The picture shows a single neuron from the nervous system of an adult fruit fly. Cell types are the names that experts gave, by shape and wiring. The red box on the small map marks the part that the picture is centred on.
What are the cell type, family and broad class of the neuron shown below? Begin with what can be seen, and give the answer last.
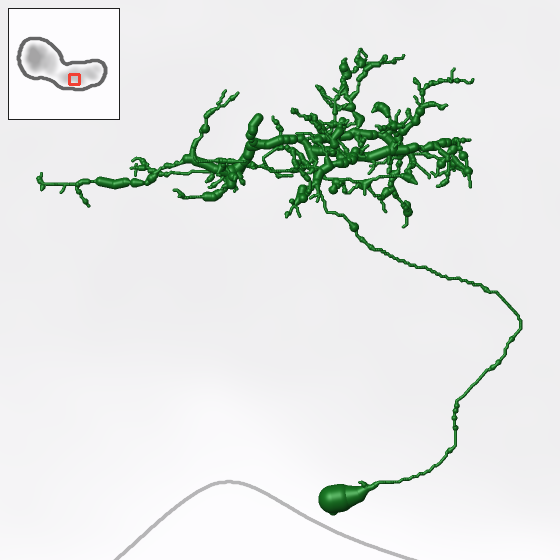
The cell body is at the bottom of the picture. The picture shows dozens of branch ends. Its cell type is IN00A060. The family is hemilineage 00A. It is a nerve-cord intrinsic neuron.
